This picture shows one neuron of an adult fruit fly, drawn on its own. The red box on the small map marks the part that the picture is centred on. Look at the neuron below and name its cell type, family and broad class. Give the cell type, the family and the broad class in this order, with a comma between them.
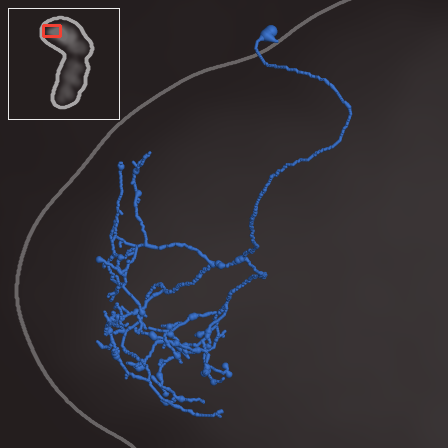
CB2948, hemilineage SLPal3_and_SLPal4_dorsal, central-brain intrinsic neuron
